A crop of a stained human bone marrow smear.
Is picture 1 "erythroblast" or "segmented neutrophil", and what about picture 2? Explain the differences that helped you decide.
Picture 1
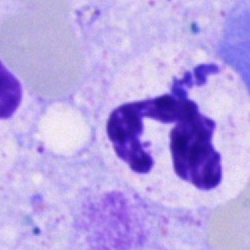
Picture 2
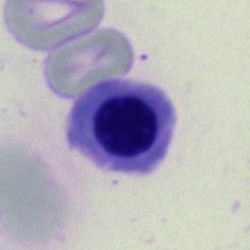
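First one's the segmented neutrophil, second one's the erythroblast. Neither shows a nucleolus, and both have dense, dark chromatin, dark purple in the neutrophil and very dark in the erythroblast.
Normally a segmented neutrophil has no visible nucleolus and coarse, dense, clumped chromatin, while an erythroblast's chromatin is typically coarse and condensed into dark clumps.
Where they part is the nucleus shape and the cytoplasm. The neutrophil's nucleus is bent into a horseshoe opening downward, with a narrow, knobbly strand running off its upper right part, and it sits in plenty of pale lilac cytoplasm. The erythroblast has blue-purple cytoplasm forming a moderately wide rim all around the nucleus, with no granules in it.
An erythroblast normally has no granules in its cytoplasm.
Its outline is also a bit angular rather than smoothly round.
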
